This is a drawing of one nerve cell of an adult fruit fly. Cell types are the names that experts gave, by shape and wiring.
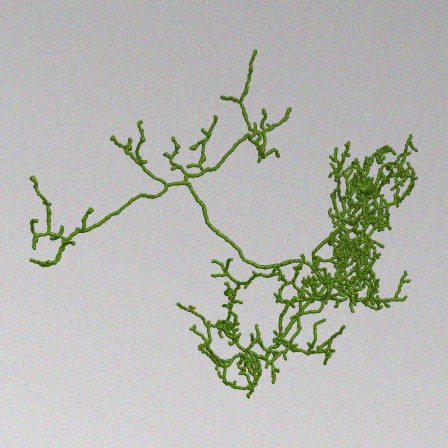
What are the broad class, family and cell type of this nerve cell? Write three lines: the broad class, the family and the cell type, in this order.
nerve-cord intrinsic neuron
hemilineage 07B
IN07B008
